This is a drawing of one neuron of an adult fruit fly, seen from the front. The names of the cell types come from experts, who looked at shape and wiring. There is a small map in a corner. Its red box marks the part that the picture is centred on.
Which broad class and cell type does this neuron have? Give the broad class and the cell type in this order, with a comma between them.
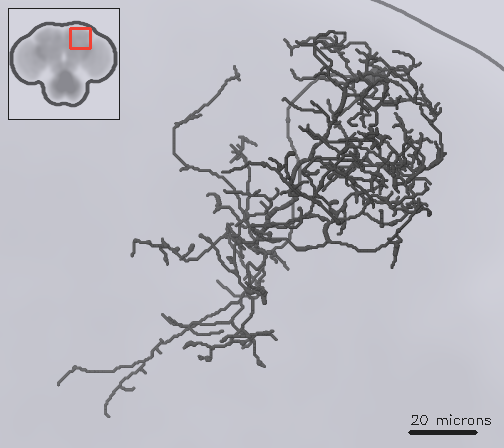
central-brain intrinsic neuron, SLP379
